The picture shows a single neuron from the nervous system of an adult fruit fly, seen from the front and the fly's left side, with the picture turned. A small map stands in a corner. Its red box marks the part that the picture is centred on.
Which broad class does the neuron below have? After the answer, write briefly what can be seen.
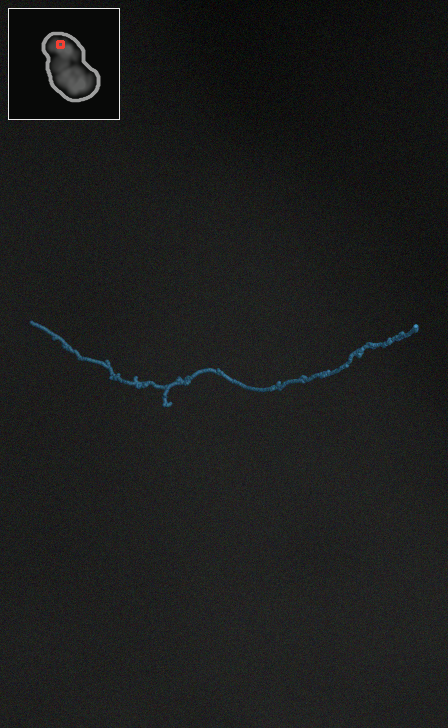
Its broad class is sensory neuron entering the nerve cord. The drawing shows no cell body. In this view it is more than twice as wide as it is tall.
